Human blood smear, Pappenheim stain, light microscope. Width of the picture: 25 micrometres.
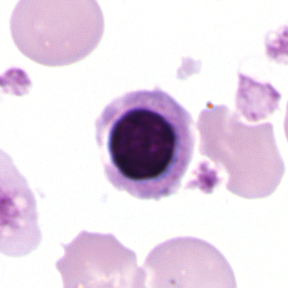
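Normoblast, the nucleated cell at the centre of this peripheral blood smear: roughly round in outline, with dense, dark purple chromatin. You'll see its cytoplasm is a pale lilac colour, with no vacuoles in it.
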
